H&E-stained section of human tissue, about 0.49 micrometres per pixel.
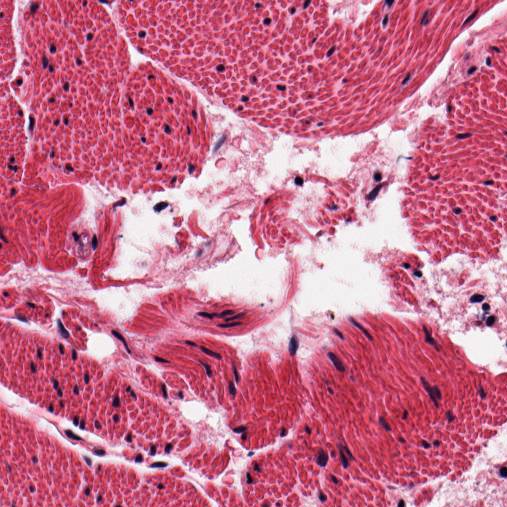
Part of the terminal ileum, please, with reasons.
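Smooth muscle is shown here. Its fibres stain a deep, even pink, and where they are cut across in the upper part of the field, each nucleus sits centrally rather than at the fibre's edge. In lengthwise-cut fibres the nuclei are elongated and follow the fibre axis.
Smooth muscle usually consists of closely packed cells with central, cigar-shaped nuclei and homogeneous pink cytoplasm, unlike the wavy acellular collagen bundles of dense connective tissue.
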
